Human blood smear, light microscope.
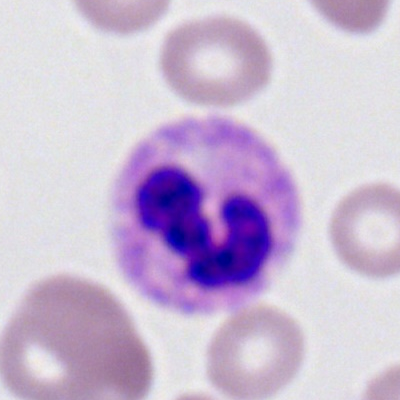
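Segmented neutrophil, the cell at the centre of this stained smear. Round and smooth in outline, I'd say. The chromatin is dark purple and coarsely clumped, and I see no nucleoli in the nucleus. Plenty of cytoplasm surrounds it, pale pinkish-lilac in colour.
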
